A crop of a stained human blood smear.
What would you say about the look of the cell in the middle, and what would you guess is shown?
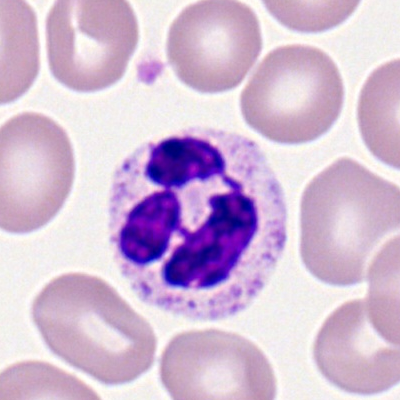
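Several separate lobes make up the nucleus, and no nucleoli are visible within it. Fine, small lilac granules lie in the cytoplasm, where no vacuoles are seen. Here we have a segmented neutrophil.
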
